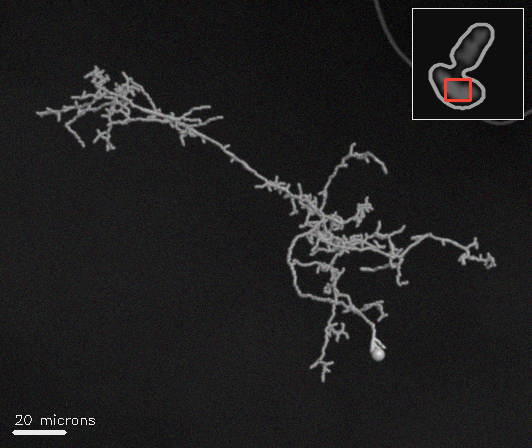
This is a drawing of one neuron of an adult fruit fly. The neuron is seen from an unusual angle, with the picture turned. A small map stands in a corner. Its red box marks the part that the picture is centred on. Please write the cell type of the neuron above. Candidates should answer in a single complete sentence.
This particular neuron has the cell type CB3870.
